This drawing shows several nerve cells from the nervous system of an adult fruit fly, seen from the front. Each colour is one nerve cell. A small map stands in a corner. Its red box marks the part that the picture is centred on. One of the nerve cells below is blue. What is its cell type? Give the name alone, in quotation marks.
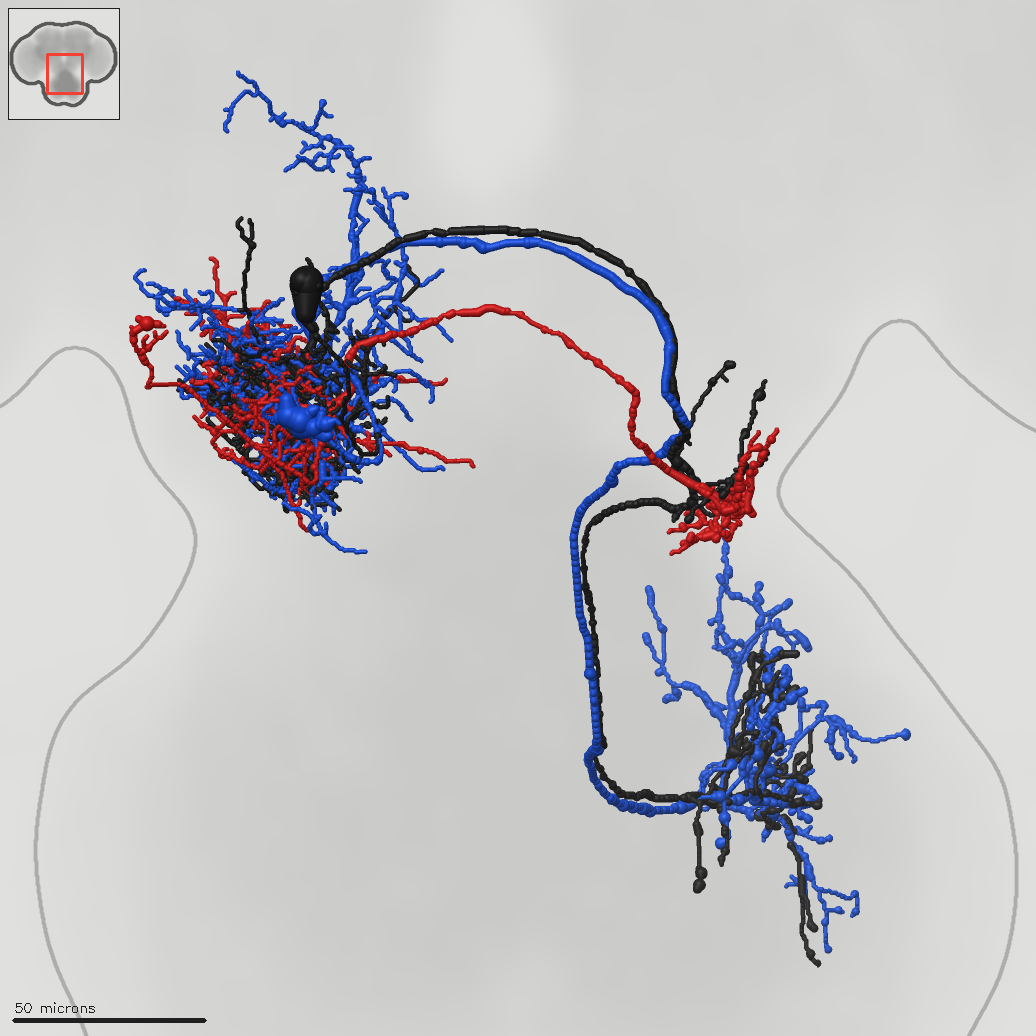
"DNg31"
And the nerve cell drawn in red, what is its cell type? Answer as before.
"GNG501"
